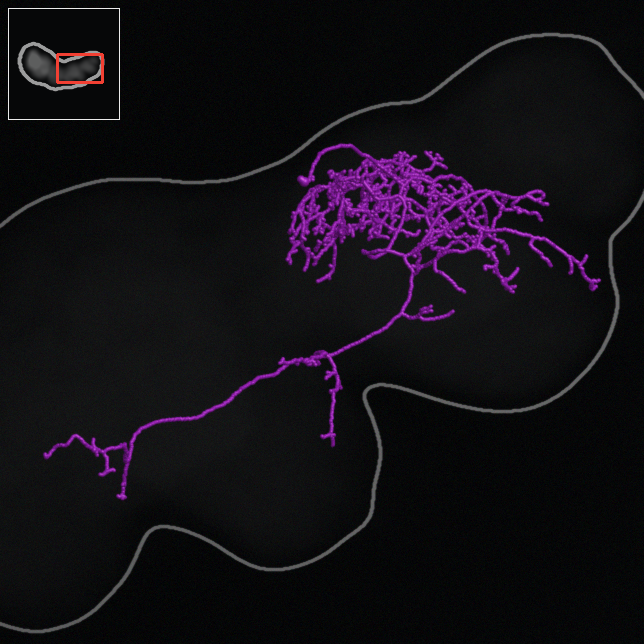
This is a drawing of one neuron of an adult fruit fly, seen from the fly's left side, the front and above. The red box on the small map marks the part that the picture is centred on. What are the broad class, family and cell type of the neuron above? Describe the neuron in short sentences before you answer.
The cell body is at the top of the picture. The picture shows dozens of branch ends. It is a nerve-cord intrinsic neuron. The family is hemilineage 19B. It is of cell type IN19B030.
